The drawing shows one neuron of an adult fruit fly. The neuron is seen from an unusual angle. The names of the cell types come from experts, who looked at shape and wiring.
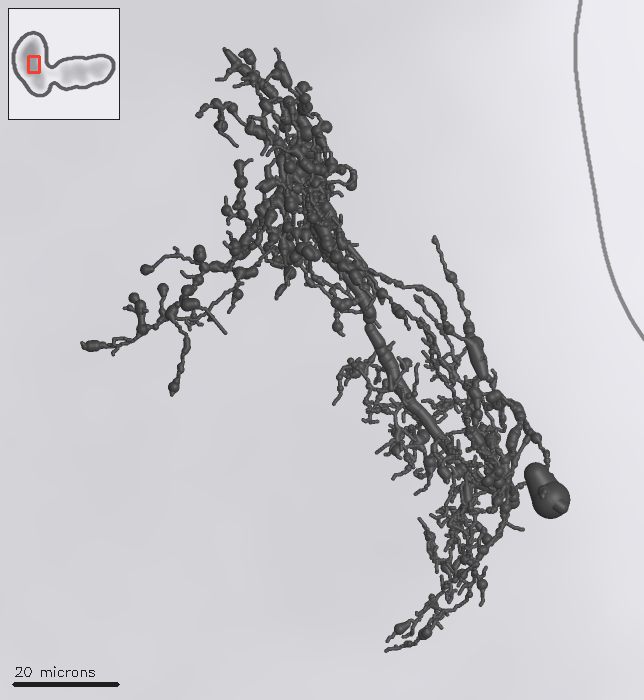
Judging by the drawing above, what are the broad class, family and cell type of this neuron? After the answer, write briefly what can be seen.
It is a central-brain intrinsic neuron. Its family is hemilineage SLPpl2. The cell type is SLP360_a. Its cell body lies at the lower right of the picture. By the scale bar it is about 120 microns tall in this view. The picture shows more than a hundred branch ends.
